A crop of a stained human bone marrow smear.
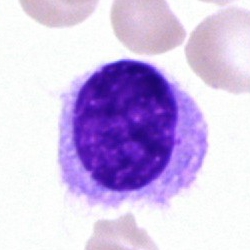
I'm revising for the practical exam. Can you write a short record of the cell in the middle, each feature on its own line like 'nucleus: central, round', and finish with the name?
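Cytoplasm: see how the rim is widest on the right and lower side of the nucleus
Chromatin: dark purple and coarsely clumped, with paler patches between the clumps
Outline: ragged, with small fuzzy projections along the edge
Vacuoles: no clear ones in the cytoplasm
Name: hairy cell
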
